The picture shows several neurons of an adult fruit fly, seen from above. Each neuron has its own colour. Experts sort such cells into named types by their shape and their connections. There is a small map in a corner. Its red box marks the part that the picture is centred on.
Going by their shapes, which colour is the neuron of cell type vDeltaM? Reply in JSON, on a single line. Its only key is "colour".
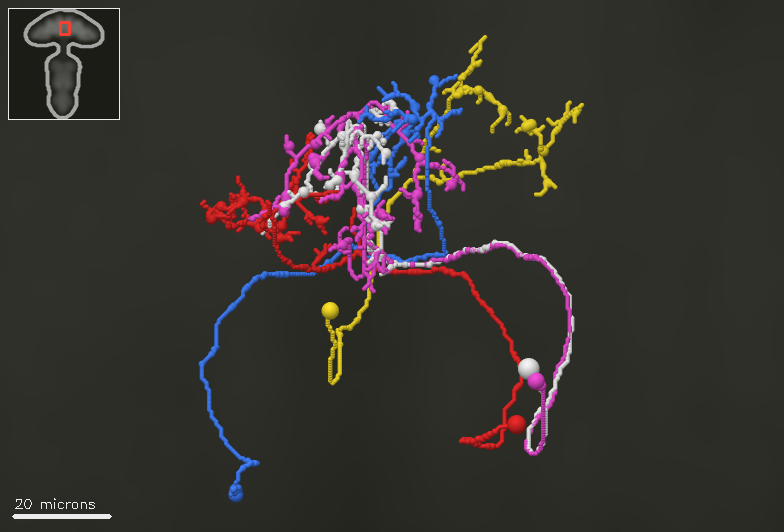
{"colour": "yellow"}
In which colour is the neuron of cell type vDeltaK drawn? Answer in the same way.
{"colour": "red"}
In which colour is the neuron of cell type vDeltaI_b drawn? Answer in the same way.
{"colour": "white"}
